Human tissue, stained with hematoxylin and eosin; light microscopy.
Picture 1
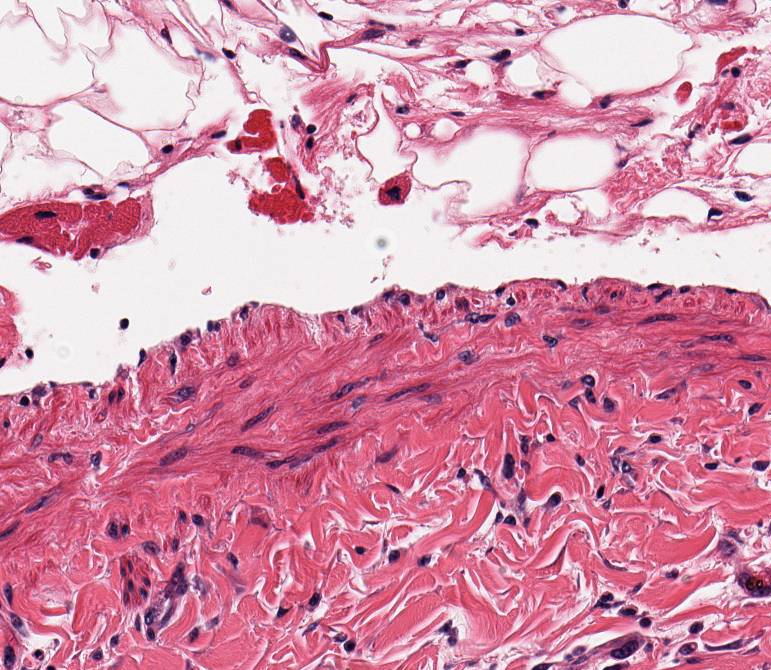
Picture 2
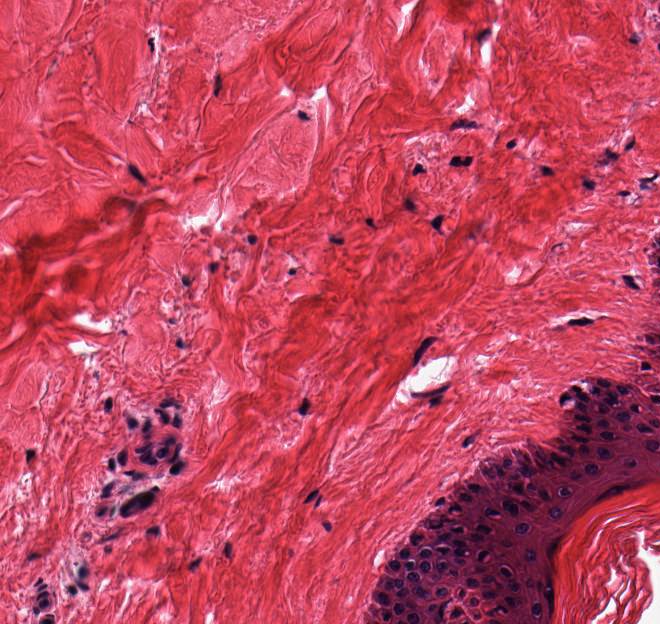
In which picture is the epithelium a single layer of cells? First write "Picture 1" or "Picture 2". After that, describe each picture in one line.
Picture 1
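What picture 1 shows: The upper edge of the dense tissue facing the empty space is lined by a single row of cells with small dark nuclei.
What picture 2 shows: The epithelium at the lower right is stratified squamous, with many layers of cells bearing round nuclei.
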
